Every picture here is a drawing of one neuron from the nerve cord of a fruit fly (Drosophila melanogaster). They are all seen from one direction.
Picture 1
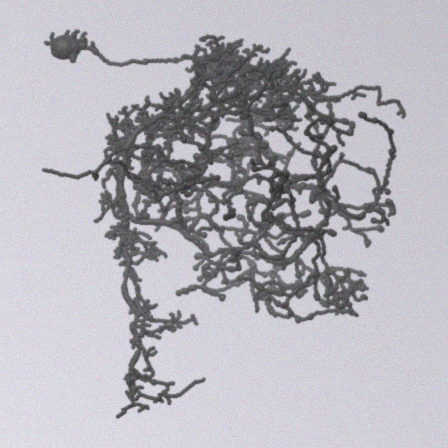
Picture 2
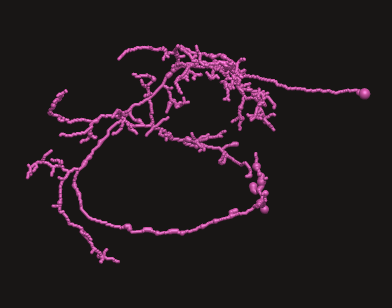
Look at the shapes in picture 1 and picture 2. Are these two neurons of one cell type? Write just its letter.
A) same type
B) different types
B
